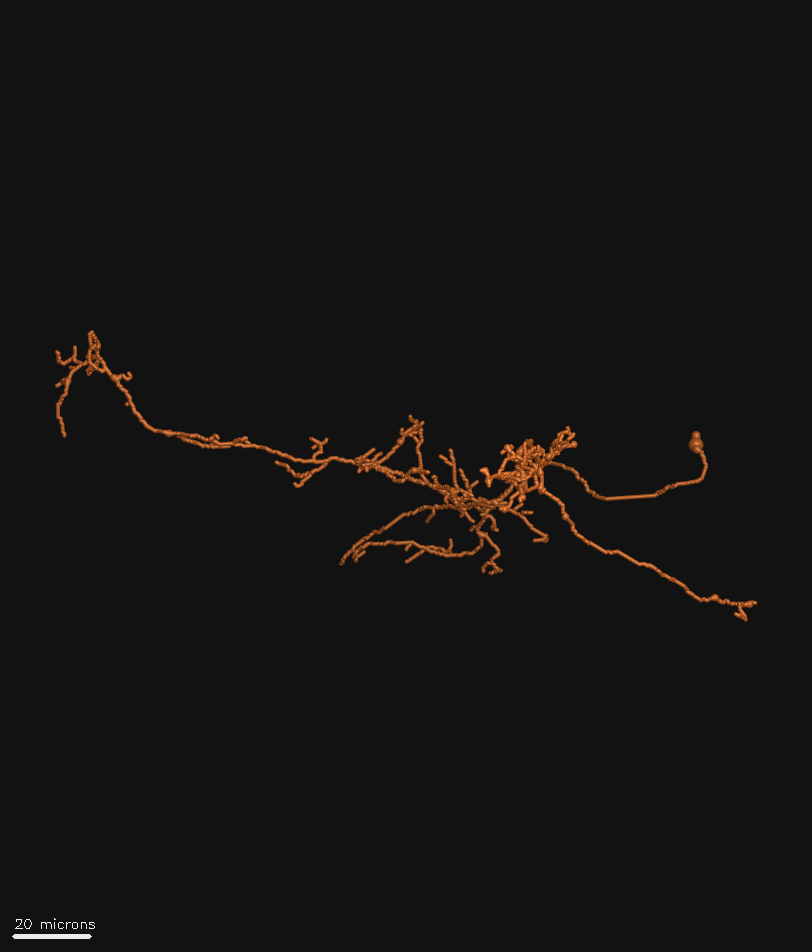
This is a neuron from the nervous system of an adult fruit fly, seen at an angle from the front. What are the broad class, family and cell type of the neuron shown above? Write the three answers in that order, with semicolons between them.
central-brain intrinsic neuron; hemilineage DM3_dorso_lateral; CB0998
